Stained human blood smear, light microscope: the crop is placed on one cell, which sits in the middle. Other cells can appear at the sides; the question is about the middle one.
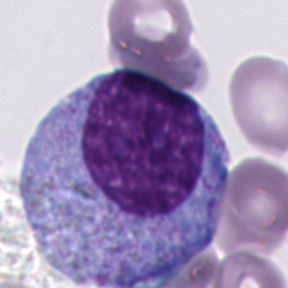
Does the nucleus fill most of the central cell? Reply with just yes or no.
No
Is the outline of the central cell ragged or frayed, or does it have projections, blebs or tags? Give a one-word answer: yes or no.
No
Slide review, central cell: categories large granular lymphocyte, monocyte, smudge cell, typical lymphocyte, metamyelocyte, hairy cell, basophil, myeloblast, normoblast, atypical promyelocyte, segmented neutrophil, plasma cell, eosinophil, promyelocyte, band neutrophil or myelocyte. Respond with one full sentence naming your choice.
By classification, the middle cell of this crop is a promyelocyte.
